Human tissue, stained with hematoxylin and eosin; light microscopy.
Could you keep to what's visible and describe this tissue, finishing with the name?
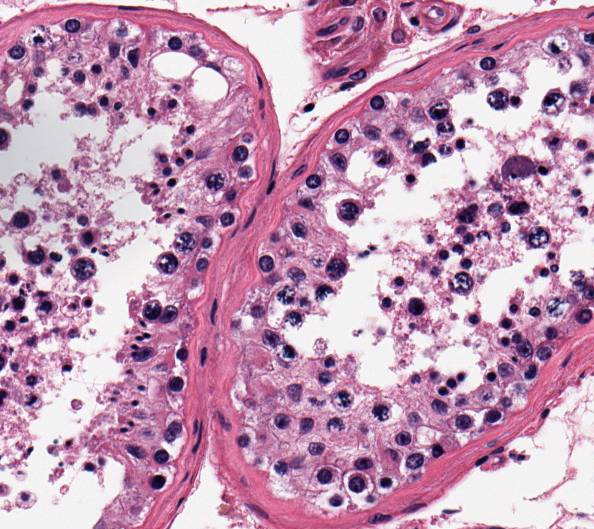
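Each tubule's thick, layered, deep pink fibrous wall holds flattened, elongated dark nuclei running parallel to it. Many large round cells with coarse, clumped, dark chromatin lie scattered through both tubules' epithelium. Numerous small cells with compact, round, dark nuclei sit mostly toward the tubule centres. This is testis.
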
